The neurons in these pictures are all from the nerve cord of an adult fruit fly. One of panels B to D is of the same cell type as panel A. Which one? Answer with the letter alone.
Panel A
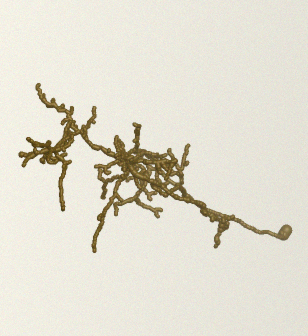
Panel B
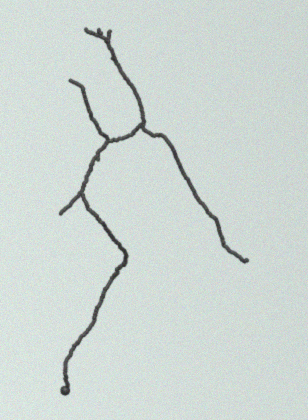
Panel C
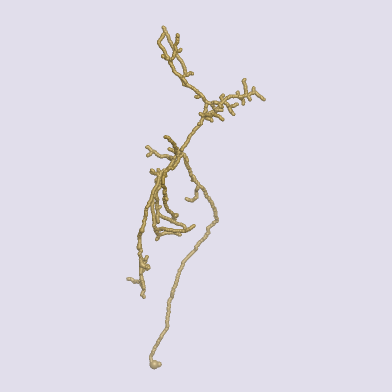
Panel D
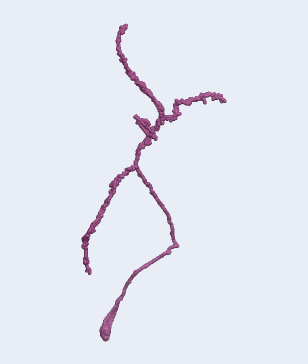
C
